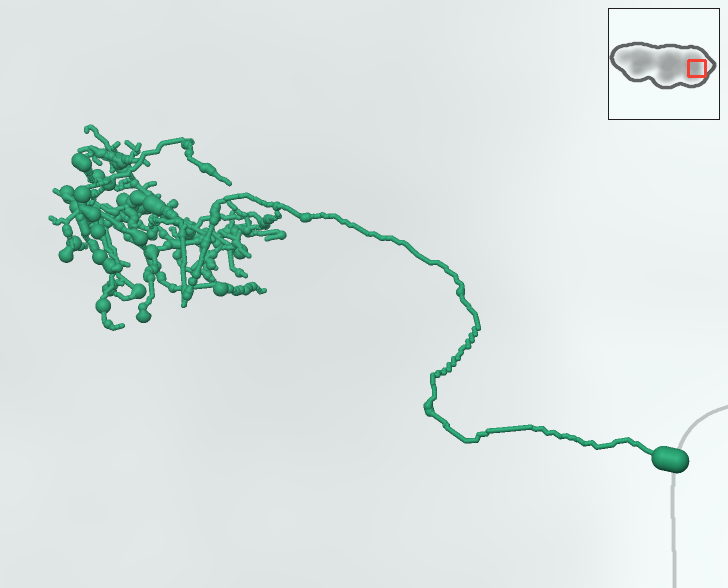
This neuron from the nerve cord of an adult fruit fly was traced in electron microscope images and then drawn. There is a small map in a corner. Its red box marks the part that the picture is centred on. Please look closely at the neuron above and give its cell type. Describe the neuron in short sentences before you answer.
The picture shows dozens of branch ends. As drawn here it is wider than it is tall. This is a nerve-cord intrinsic neuron. Its cell type is IN14A115.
